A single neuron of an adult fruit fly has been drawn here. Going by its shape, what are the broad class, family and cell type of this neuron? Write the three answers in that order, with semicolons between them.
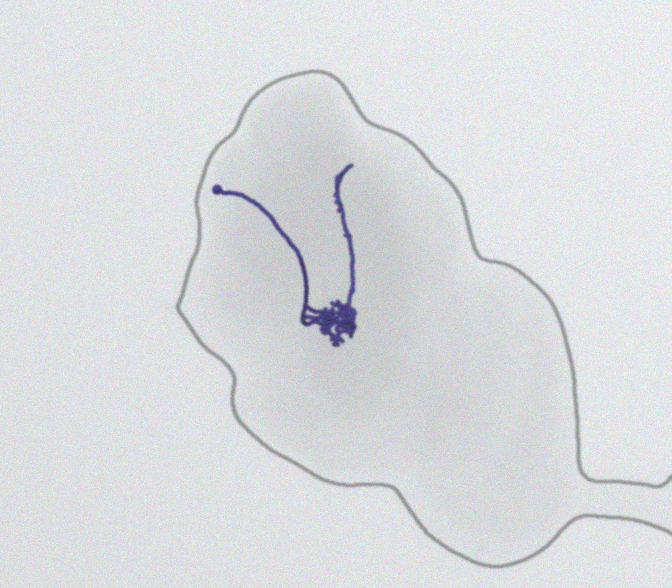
central-brain intrinsic neuron; hemilineage WEDd1; CB1268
